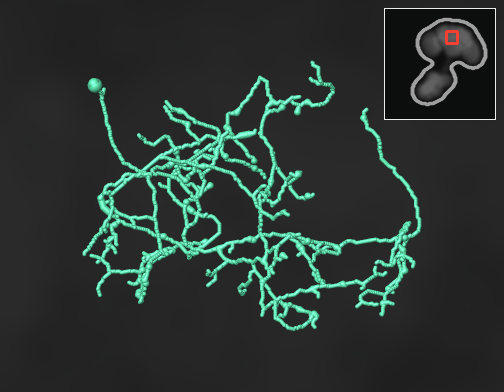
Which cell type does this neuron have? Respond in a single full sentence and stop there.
As for cell type, this neuron is lLN15.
